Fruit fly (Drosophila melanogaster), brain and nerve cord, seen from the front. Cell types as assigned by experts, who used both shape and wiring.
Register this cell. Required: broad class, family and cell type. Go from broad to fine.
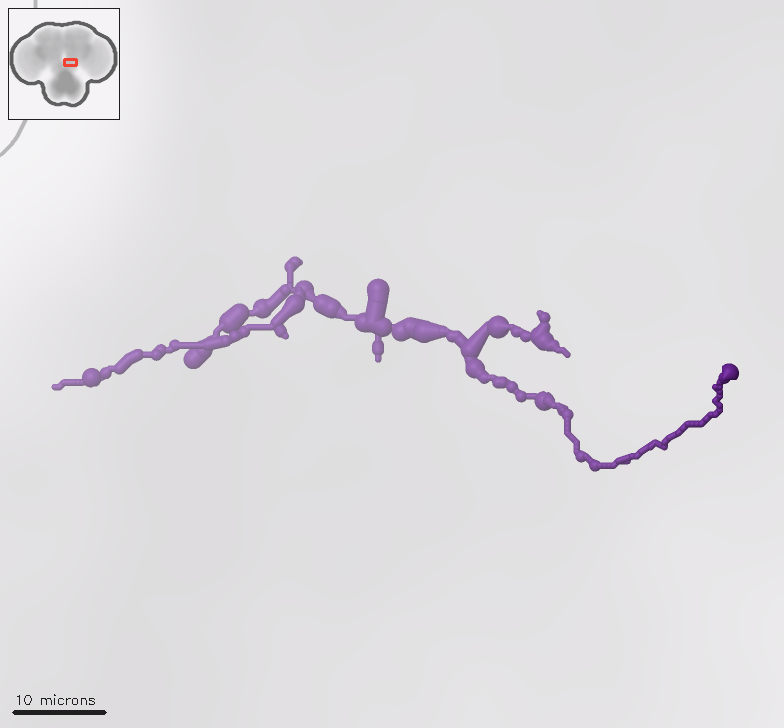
sensory neuron entering the brain; class mechanosensory; JO-ED2_a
